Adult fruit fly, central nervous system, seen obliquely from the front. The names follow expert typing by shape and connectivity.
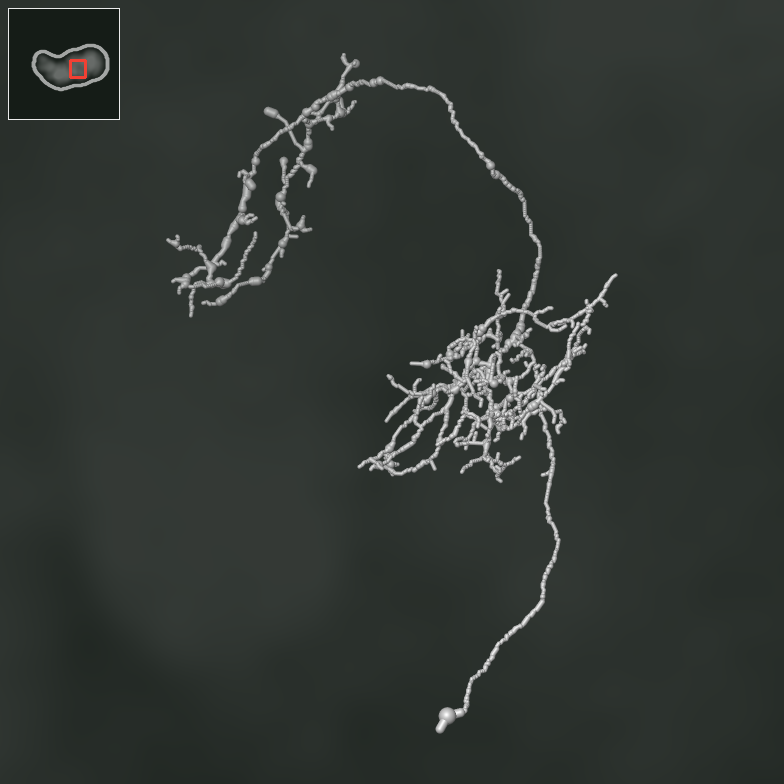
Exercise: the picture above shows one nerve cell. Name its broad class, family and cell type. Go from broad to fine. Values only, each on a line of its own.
central-brain intrinsic neuron
hemilineage VESa1
VES103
